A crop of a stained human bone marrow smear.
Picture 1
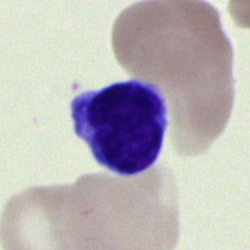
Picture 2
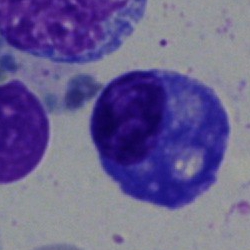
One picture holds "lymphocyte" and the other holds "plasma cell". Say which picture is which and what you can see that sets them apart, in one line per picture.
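Picture 1: lymphocyte. The cytoplasm is scant and seen mainly at the left edge of the cell.
Picture 2: plasma cell. The cytoplasm is abundant and deep blue.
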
